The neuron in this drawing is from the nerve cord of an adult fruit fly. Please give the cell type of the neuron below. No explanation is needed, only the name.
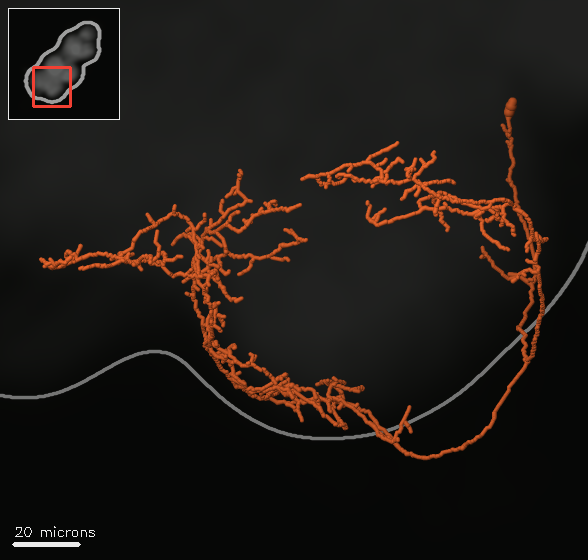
IN19A082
